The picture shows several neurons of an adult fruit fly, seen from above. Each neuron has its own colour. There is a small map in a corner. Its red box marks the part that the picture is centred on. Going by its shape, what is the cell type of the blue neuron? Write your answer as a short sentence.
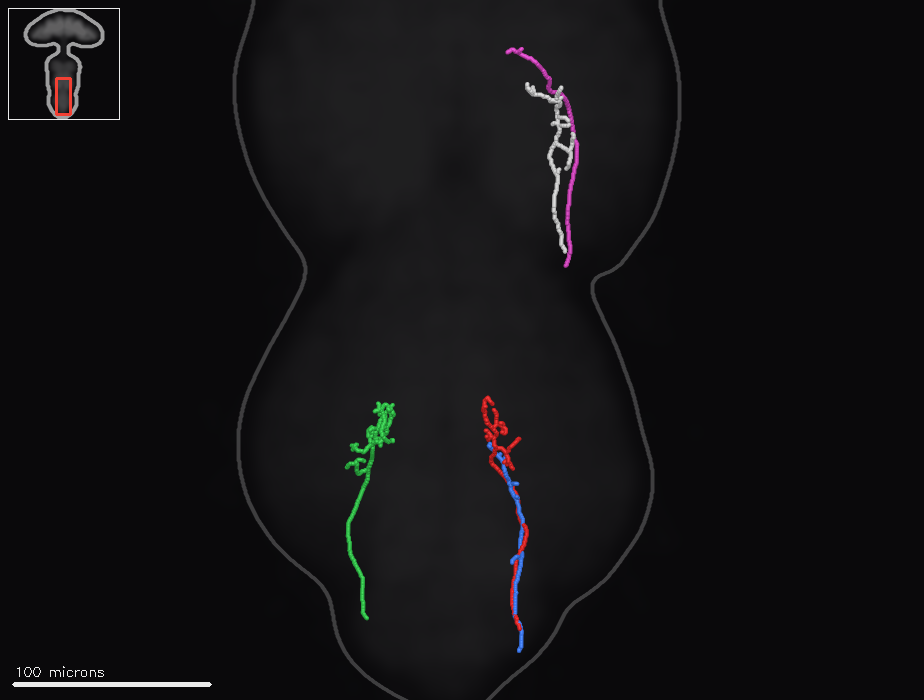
The cell type is SNta28.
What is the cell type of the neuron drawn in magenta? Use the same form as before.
The cell type is SNta34.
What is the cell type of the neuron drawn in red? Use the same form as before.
The cell type is SNta36.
